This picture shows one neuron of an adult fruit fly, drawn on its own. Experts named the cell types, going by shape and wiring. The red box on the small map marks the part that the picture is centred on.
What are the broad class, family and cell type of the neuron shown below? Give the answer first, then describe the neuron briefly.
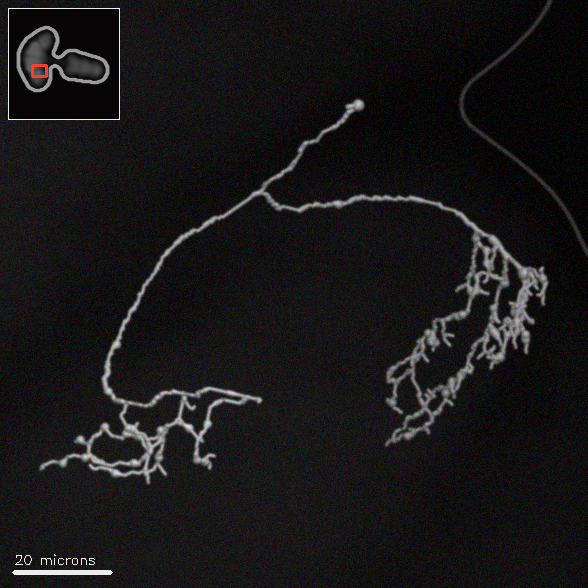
It is an optic-lobe intrinsic neuron. Its family is MeLo. It is of cell type MeLo11. The cell body is at the top of the picture. By the scale bar it is about 110 microns wide in this view. Dozens of branch ends can be seen.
